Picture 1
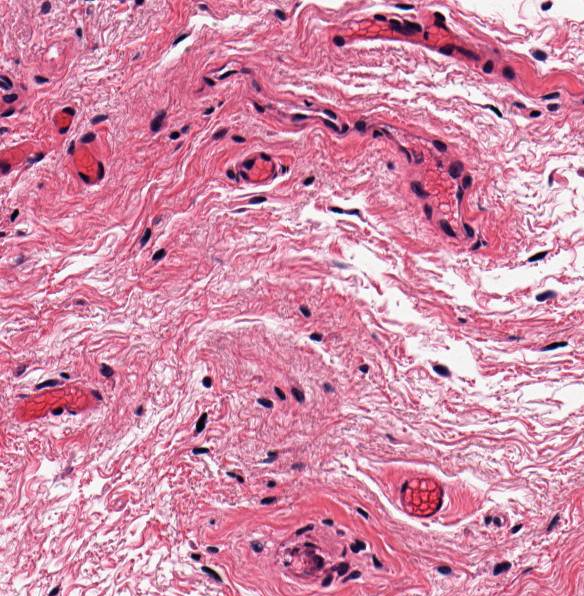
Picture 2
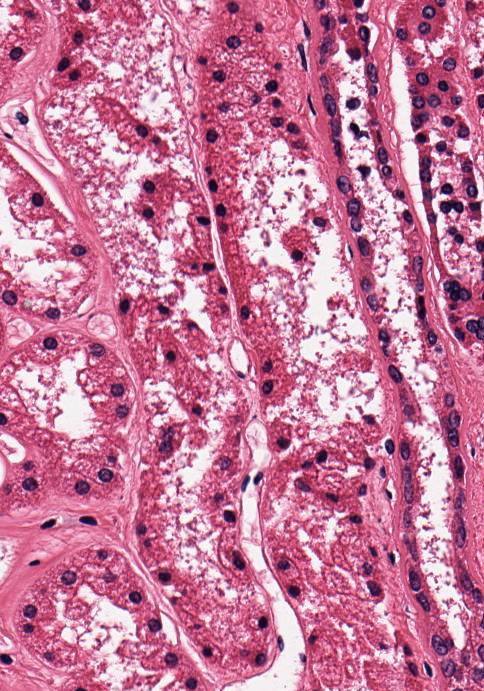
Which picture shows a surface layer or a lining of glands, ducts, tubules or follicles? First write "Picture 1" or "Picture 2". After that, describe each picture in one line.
Picture 2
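Picture 1: No epithelium is present anywhere in the field.
Picture 2: The nuclei of the lining cells are round and dark, with one nucleus per cell.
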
